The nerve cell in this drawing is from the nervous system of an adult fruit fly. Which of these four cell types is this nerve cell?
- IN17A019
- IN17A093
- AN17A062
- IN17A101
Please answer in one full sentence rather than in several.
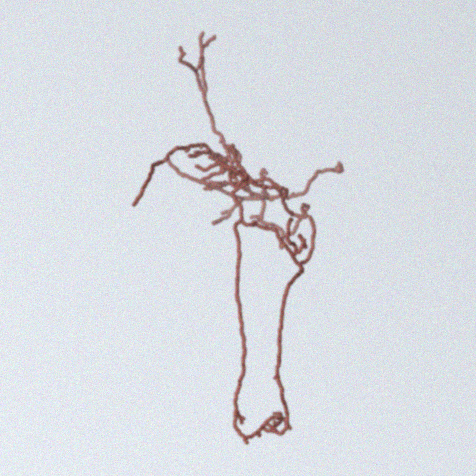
The cell type name IN17A101 applies to this nerve cell.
